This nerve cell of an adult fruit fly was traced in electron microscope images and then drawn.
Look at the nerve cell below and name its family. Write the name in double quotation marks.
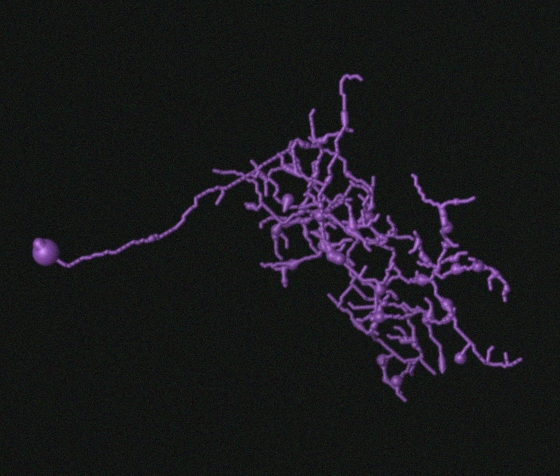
"Cm"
